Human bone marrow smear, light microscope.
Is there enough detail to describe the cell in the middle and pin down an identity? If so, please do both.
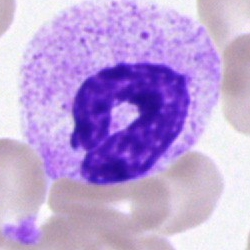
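Centrally, a smoothly rounded cell is seen. Its nucleus forms a closed ring around a central hole, and no nucleoli are visible within it. Fine purple granules are scattered throughout the cytoplasm. This cell is a segmented neutrophil.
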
